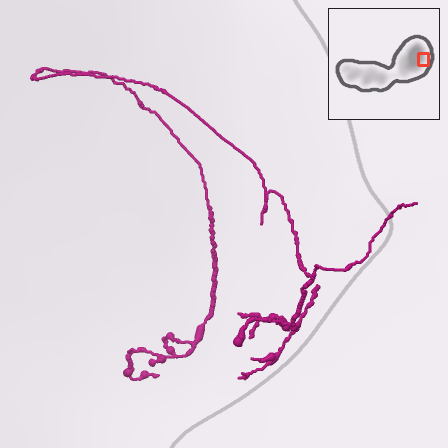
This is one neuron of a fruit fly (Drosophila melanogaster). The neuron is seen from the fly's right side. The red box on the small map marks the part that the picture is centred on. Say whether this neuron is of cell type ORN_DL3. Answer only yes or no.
no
